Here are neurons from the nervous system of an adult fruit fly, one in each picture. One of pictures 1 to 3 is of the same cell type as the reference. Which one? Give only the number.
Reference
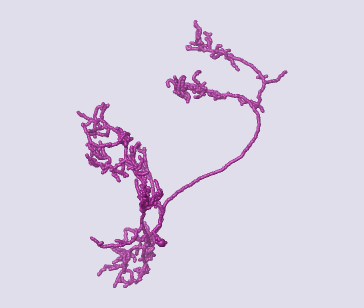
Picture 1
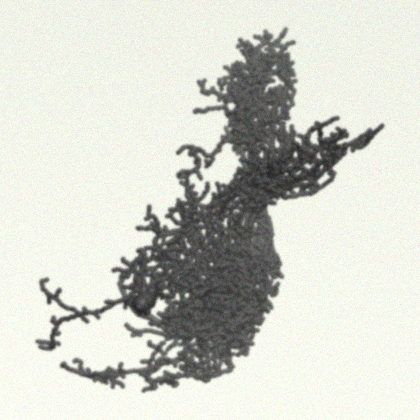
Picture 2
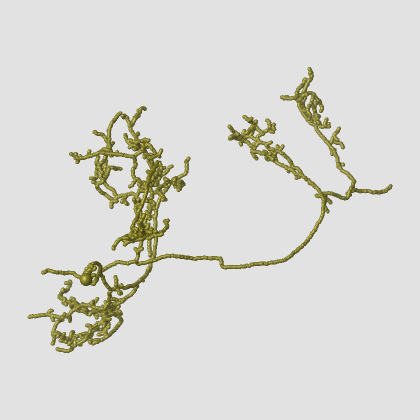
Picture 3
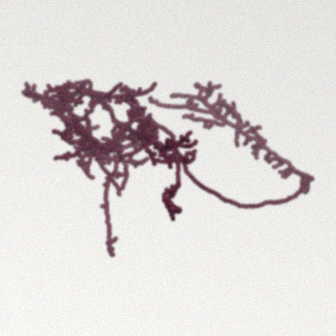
2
